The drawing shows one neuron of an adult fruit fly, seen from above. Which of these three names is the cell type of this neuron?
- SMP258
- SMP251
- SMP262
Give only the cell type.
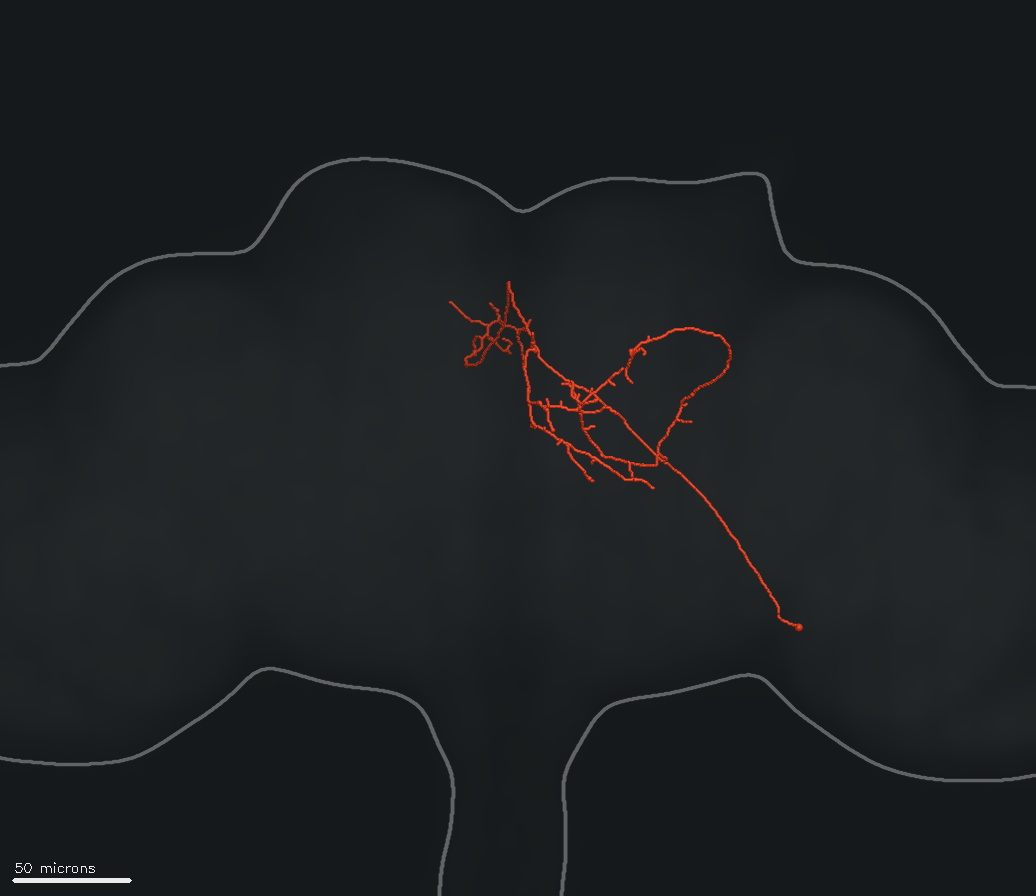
SMP262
